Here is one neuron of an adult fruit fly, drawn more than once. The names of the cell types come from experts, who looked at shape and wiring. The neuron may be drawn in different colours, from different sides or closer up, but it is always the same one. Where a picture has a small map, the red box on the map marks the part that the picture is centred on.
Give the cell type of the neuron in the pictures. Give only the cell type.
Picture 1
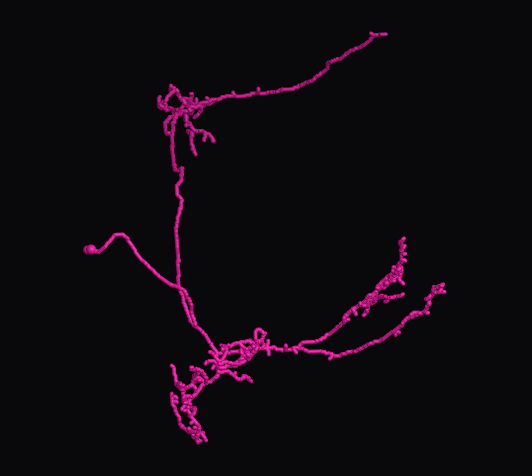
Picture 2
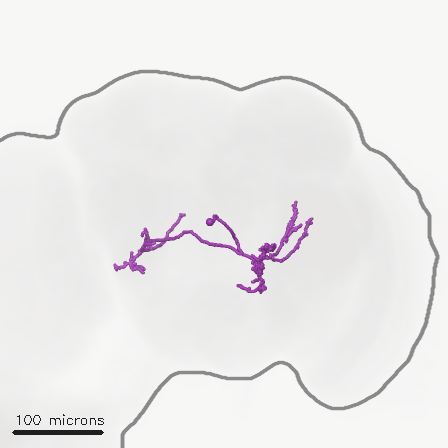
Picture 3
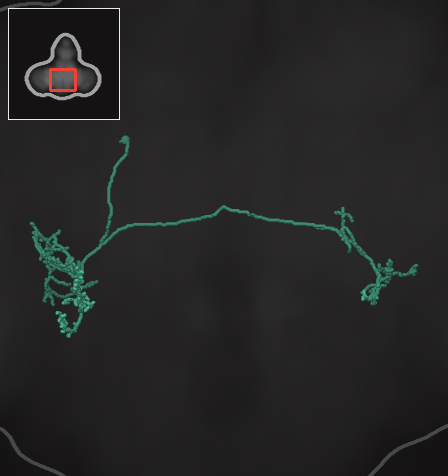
CB1477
